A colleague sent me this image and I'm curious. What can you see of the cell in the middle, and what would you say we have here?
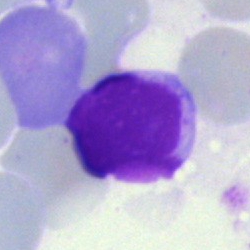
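Start with the outline of this cell: it is roughly round, with a few blunt angles. Now notice how the nucleus fills most of the cell. A red cell touches it at its upper left. The picture is slightly blurred, so the nuclear detail looks softened. This cell is a lymphocyte.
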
